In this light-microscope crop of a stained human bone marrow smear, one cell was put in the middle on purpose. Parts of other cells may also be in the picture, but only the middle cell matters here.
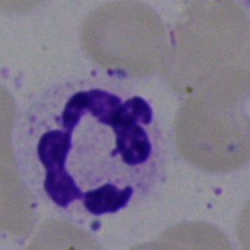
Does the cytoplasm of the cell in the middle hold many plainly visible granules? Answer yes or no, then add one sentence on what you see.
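Yes. Fine lilac granules are scattered through the cytoplasm.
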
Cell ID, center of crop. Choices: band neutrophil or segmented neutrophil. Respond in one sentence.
Where the crop is centred, there is a segmented neutrophil.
